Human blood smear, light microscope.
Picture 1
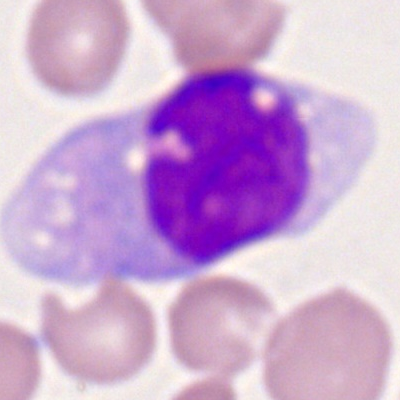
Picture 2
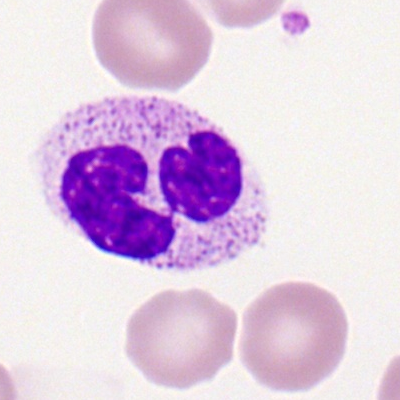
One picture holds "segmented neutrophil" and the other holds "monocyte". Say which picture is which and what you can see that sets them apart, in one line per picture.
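The cell in picture 1 is a monocyte. A few small clear spots lie in the left part of the cytoplasm.
The cell in picture 2 is a segmented neutrophil. No vacuoles are seen in the cytoplasm.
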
